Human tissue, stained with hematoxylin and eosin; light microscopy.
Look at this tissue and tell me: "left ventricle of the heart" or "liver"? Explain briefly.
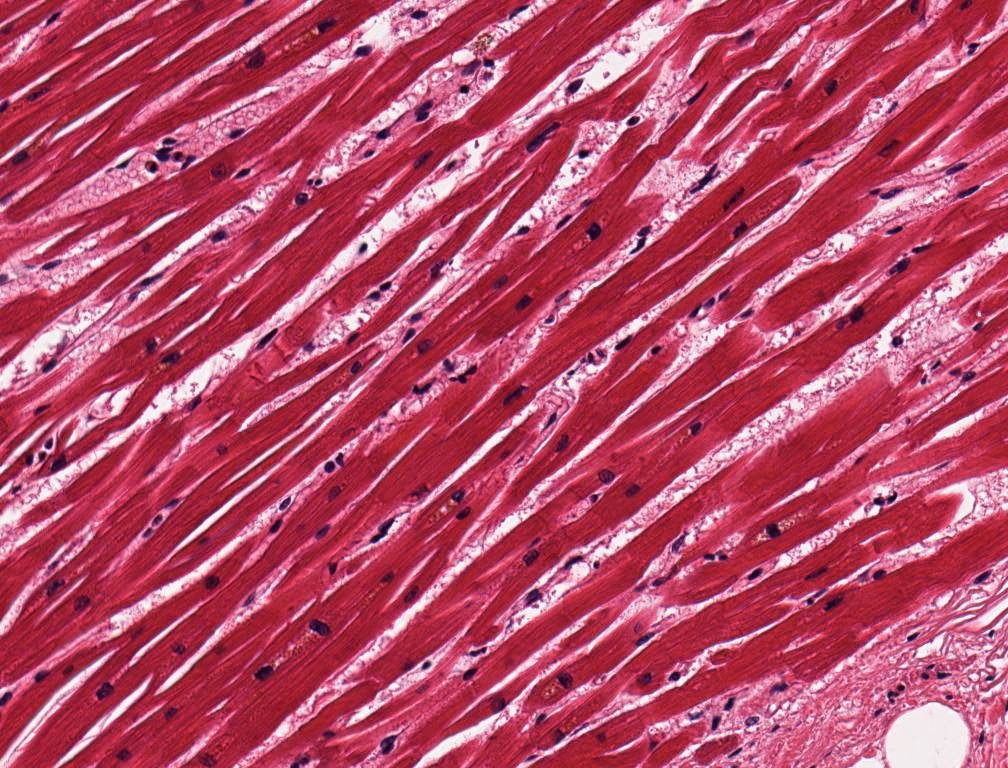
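It's left ventricle of the heart. Long muscle fibres run in parallel diagonally across the field.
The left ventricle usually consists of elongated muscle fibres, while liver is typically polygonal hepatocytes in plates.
Their oval nuclei sit centrally, some with golden-brown granules clustered at their ends, within deep, dense red cytoplasm.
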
